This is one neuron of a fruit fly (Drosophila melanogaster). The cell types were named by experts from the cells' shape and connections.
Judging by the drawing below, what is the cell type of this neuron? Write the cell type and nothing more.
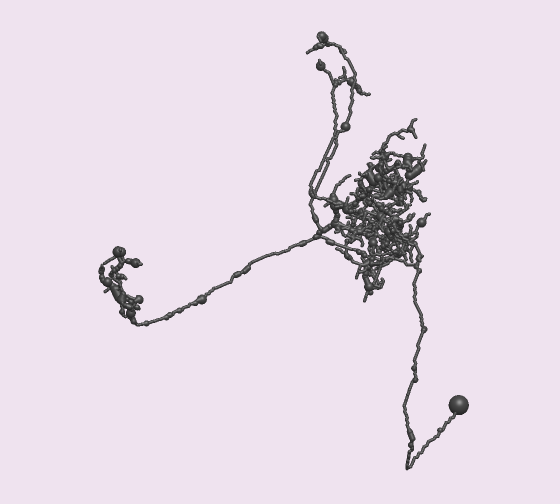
Tlp13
